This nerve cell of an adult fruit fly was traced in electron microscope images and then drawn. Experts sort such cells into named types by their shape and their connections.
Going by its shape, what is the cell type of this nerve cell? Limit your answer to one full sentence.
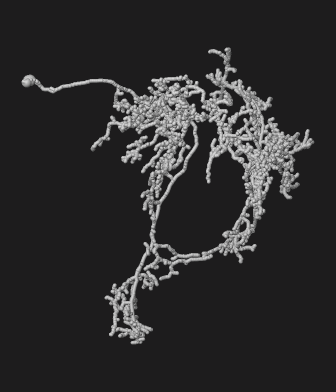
As a matter of cell type, the nerve cell is AOTU064.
